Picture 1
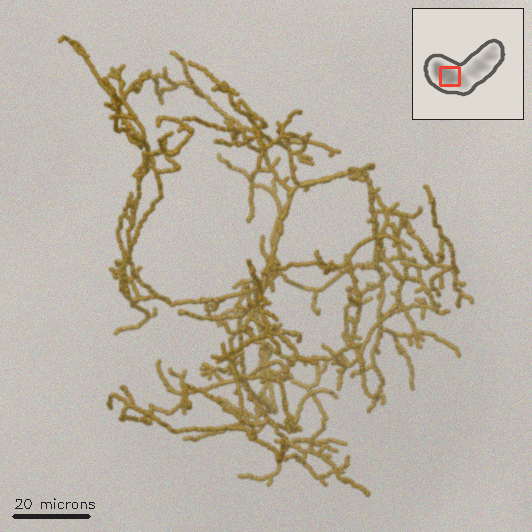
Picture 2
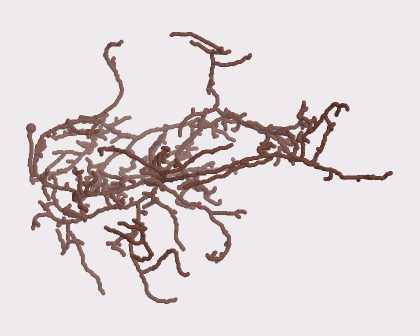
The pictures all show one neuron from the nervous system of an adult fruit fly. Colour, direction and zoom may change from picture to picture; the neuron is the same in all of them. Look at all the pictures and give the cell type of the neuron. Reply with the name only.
CB2316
